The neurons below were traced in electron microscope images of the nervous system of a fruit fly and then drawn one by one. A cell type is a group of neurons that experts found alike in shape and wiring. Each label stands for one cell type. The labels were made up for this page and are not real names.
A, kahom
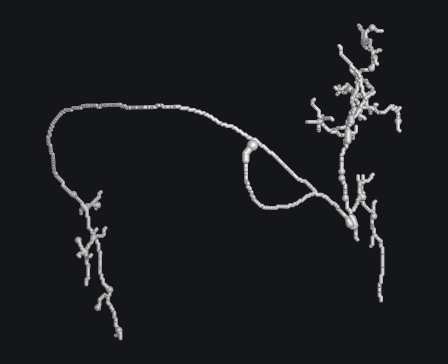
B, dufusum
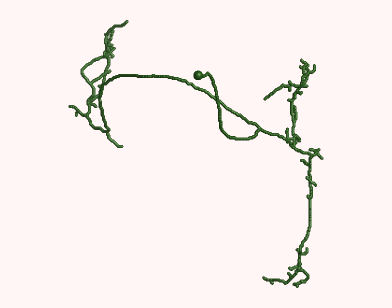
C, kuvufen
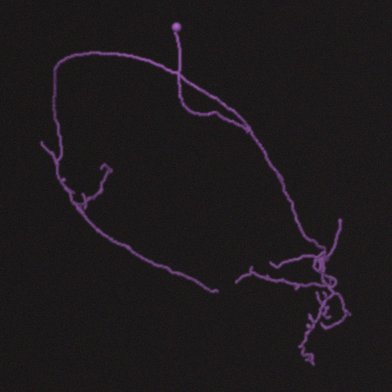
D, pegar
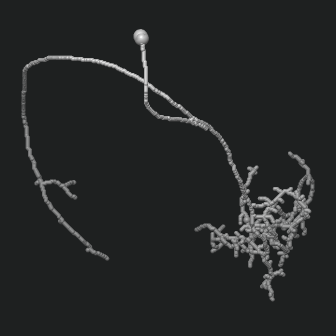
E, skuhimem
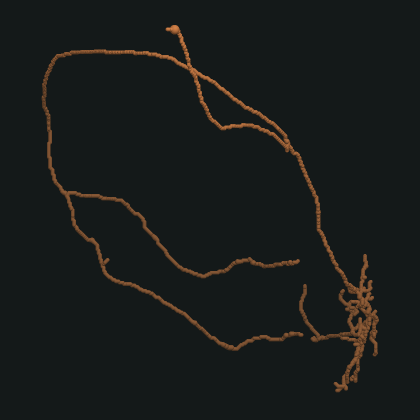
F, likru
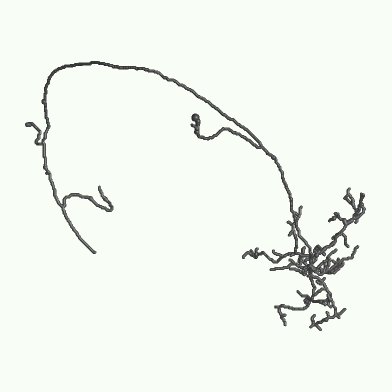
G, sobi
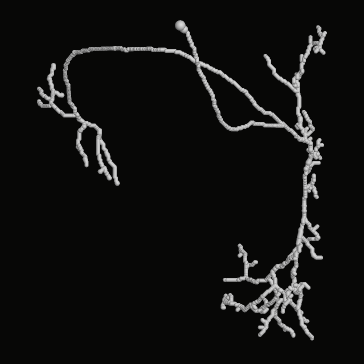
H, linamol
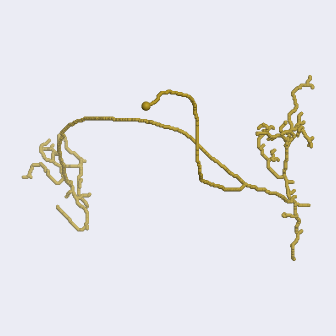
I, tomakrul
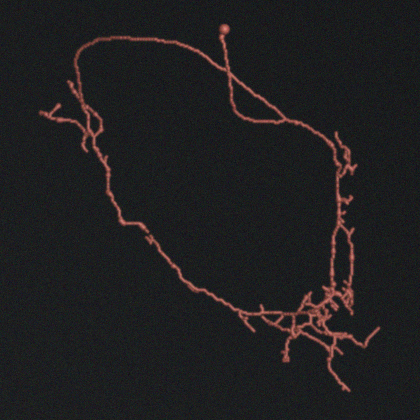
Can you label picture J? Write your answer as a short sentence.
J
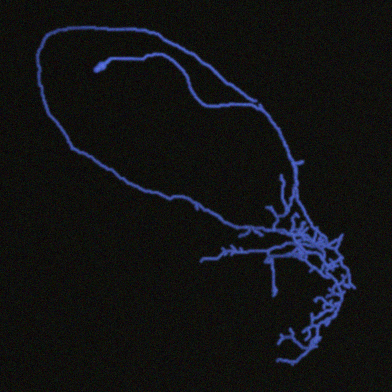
It belongs to skuhimem.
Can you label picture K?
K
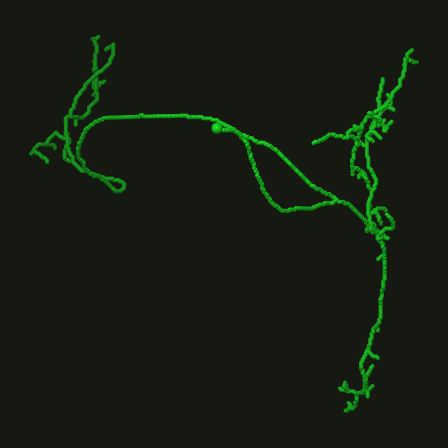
It belongs to dufusum.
